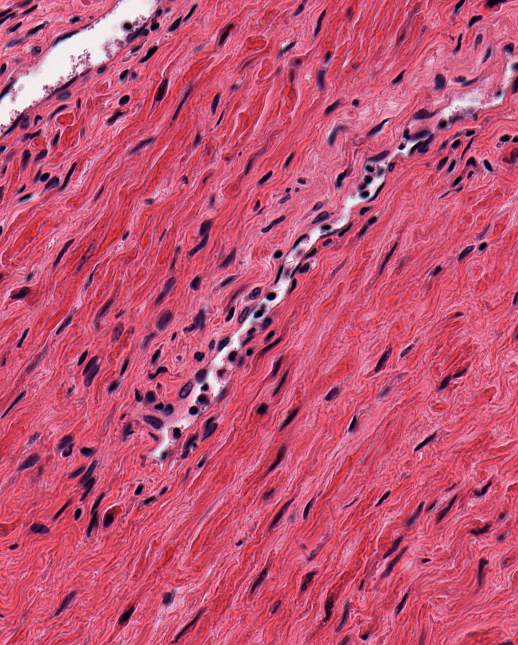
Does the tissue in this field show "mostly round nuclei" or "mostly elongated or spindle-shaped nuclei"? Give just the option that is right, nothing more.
Mostly elongated or spindle-shaped nuclei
